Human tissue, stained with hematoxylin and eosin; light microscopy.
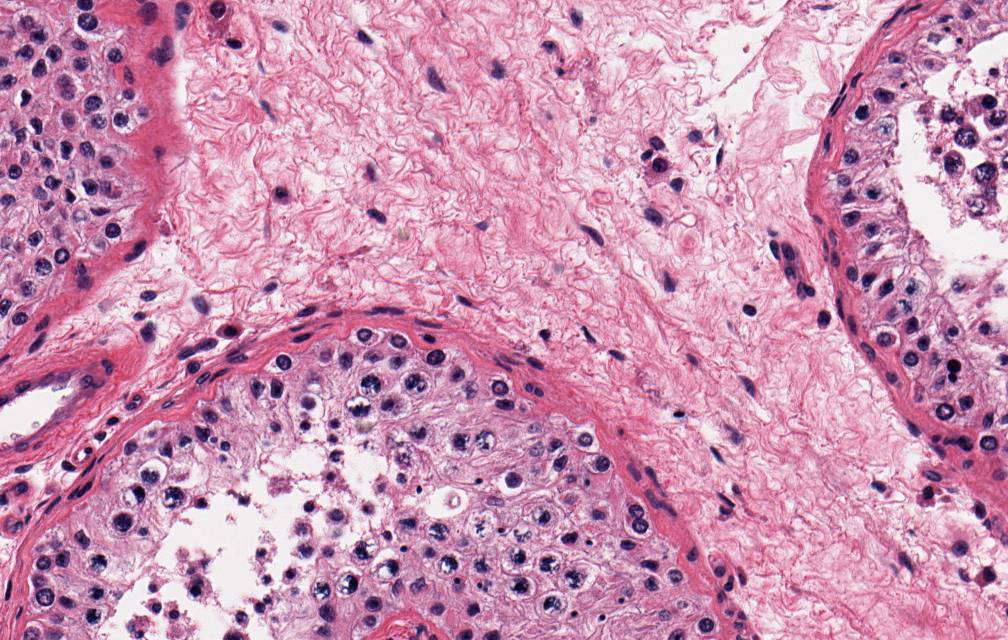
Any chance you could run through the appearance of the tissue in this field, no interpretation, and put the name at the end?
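The tubules look lined by several layers of rounded cells, stacked from wall toward lumen. In the bottom and right tubules, the lumina hold loose, detached round cells and debris. Between the tubules, the stroma is loose and pale pink, with wavy fibres and scattered spindle-shaped nuclei. This is testis.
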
